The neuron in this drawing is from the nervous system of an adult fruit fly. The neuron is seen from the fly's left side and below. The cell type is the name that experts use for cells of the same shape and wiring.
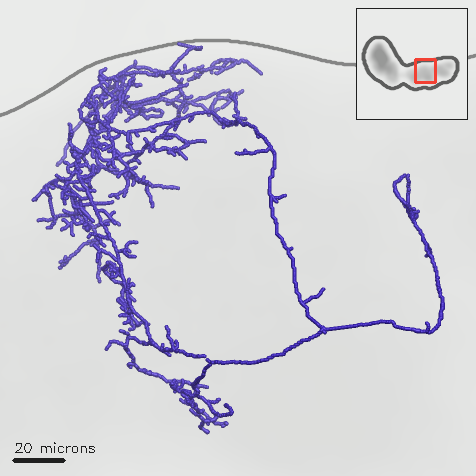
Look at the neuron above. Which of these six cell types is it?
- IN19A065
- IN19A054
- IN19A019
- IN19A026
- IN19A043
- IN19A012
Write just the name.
IN19A043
